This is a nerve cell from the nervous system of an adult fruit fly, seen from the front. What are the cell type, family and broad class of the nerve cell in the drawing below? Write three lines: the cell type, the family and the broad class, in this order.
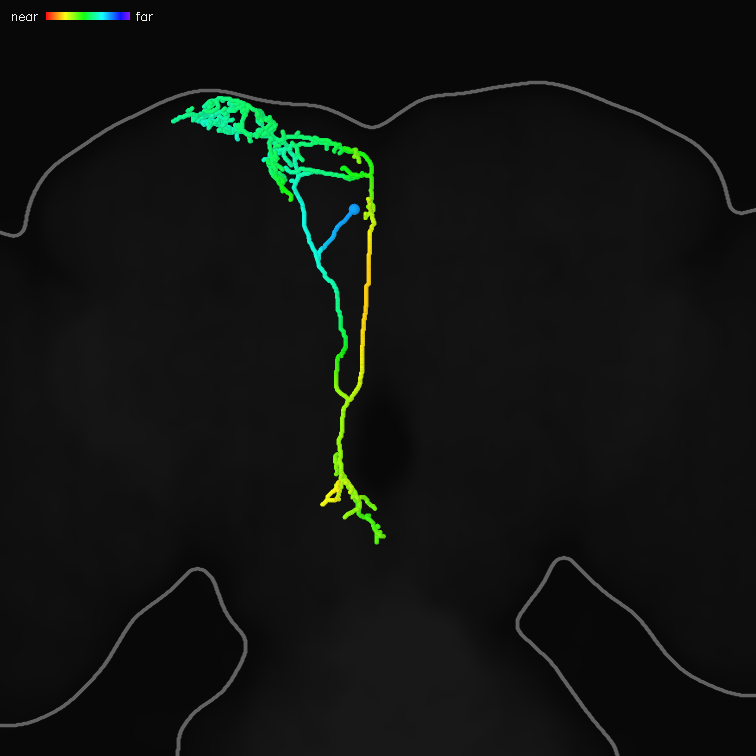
SMP297
hemilineage DM2_central
central-brain intrinsic neuron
